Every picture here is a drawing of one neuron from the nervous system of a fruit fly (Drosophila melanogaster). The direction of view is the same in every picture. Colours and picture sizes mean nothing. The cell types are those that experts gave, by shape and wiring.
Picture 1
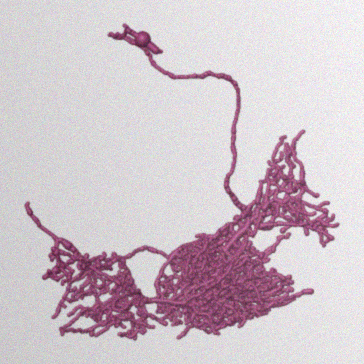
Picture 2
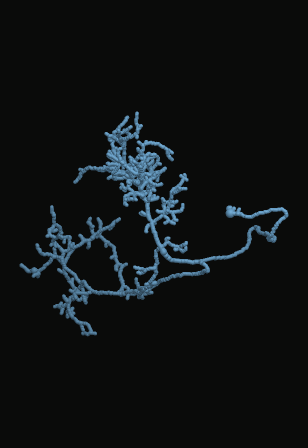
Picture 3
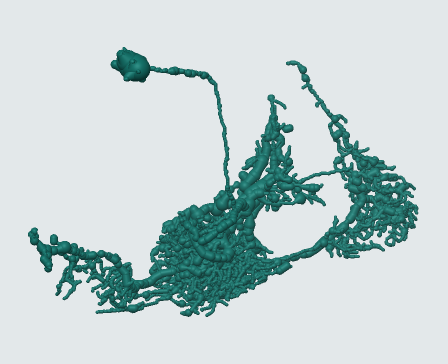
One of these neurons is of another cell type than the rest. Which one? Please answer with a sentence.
The neuron in picture 2 is of another cell type than the rest.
